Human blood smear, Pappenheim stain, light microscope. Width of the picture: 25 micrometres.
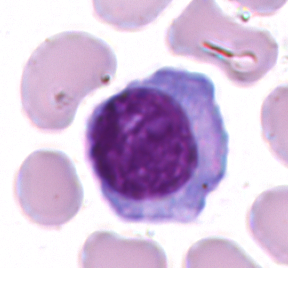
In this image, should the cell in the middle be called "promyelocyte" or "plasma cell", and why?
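This is a plasma cell.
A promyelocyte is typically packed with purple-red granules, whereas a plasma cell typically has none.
The cytoplasm here shows no distinct granules.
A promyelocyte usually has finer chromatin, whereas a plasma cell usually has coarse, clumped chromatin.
Here the nuclear chromatin is dark purple and coarsely clumped. The round nucleus, about 10 micrometres across, sits toward the left of the 13-micrometre cell and fills about 60% of its area. The cytoplasm band is wider on the right of the nucleus than on the left, and the outline is irregular, with blunt angular corners on the right.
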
